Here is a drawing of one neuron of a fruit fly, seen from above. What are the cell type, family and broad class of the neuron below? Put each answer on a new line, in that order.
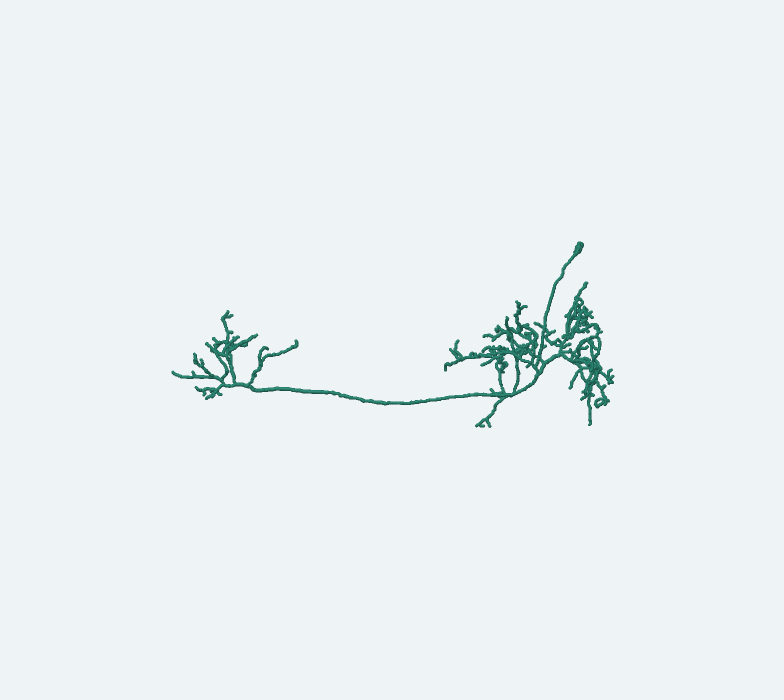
PVLP048
hemilineage VLPa2
central-brain intrinsic neuron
